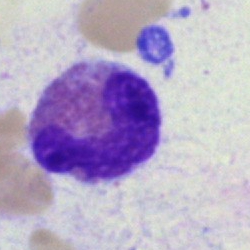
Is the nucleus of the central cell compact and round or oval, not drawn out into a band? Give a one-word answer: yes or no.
No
